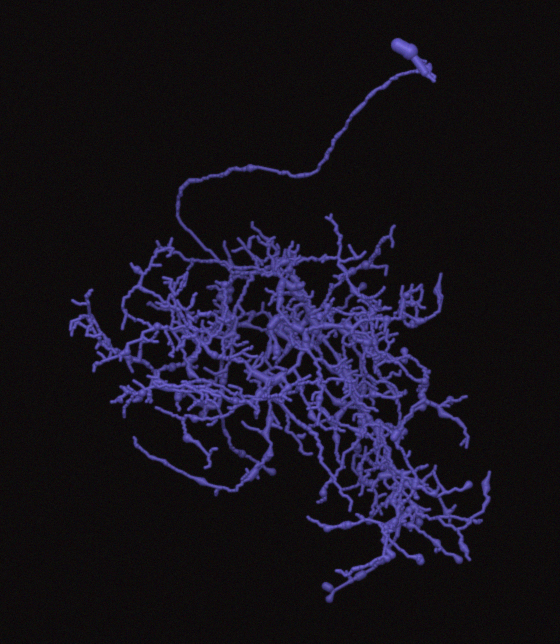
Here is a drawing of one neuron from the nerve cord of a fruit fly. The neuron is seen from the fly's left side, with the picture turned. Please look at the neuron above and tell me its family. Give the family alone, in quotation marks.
"hemilineage 04B"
